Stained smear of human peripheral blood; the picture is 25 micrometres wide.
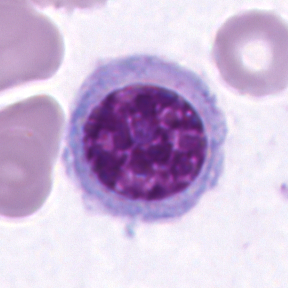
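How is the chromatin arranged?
It is coarse, in dark clumps separated by paler streaks.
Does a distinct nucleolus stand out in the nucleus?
No, none does.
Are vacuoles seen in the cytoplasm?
No vacuoles are seen.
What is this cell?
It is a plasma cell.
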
